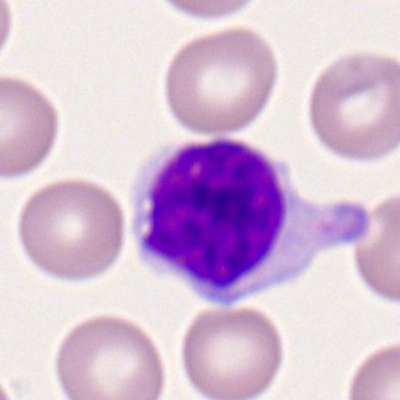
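Lymphocyte in the centre of the smear. Look first at the chromatin: dark purple and coarsely clumped. The cytoplasm is pale blue, and on the left side it is only a thin rim around the nucleus. Now follow the right side, where a tapering tail of cytoplasm extends from the cell.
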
